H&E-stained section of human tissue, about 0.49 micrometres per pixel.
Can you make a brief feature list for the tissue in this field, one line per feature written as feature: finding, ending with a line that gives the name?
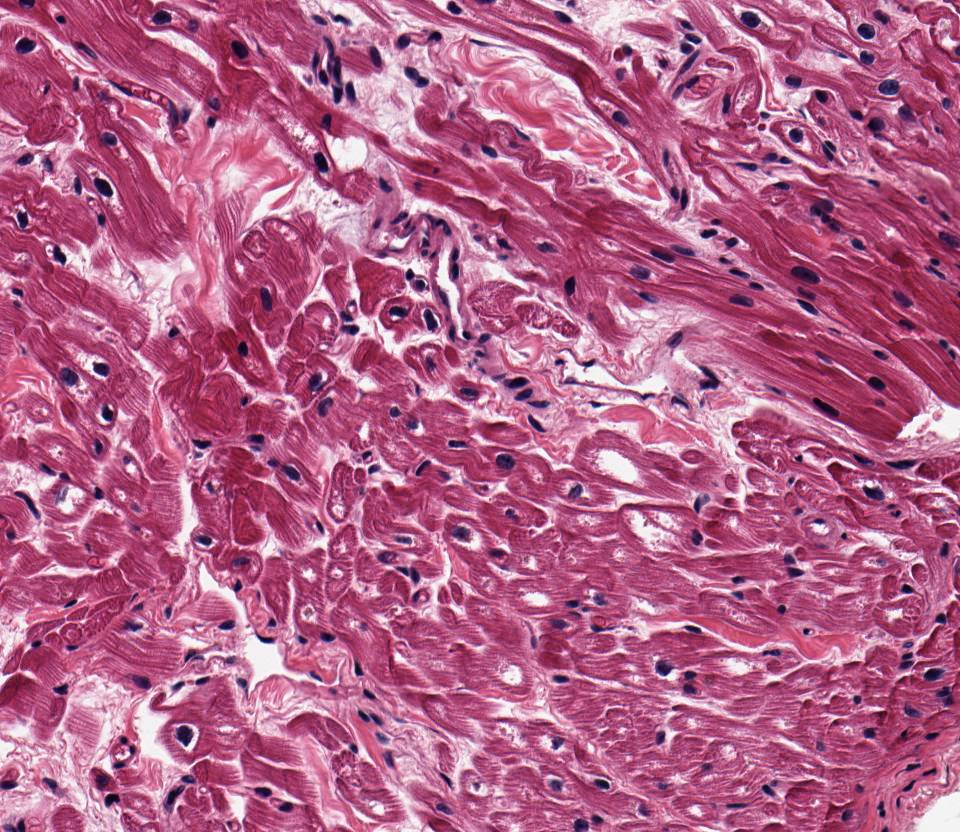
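Muscle fibres: branching and joining one another, not separate unbranched cylinders
Collagen: wavy pink strands between fibre bundles, upper left and upper centre
Fat cells: none anywhere in the field
Name: atrial appendage of the heart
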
